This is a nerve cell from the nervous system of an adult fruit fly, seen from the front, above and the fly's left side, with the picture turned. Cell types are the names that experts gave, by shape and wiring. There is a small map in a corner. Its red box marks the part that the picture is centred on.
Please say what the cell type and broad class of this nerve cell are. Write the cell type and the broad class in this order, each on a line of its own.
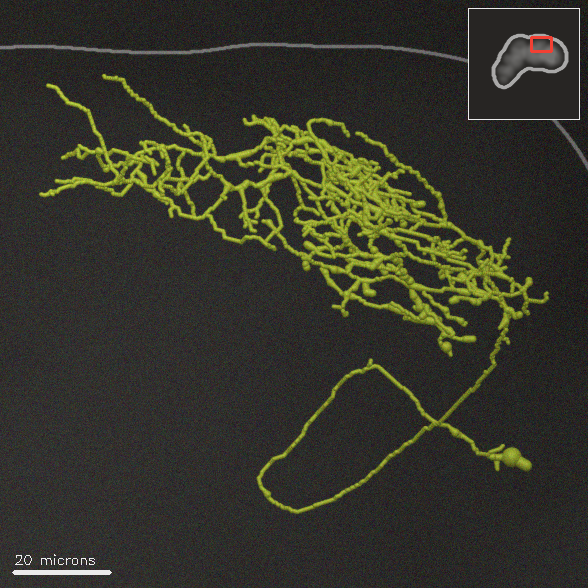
GNG259
central-brain intrinsic neuron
